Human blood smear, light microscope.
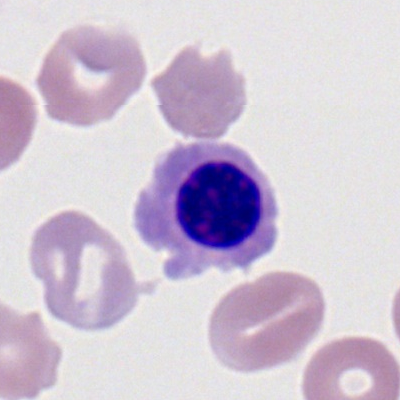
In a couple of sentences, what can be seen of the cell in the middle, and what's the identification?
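Start with the outline: it is irregular and ragged, especially along the left and lower edges. Now find the nucleus; it sits off-centre, toward the right. Around it is a rim of cytoplasm, wider on the left of the nucleus than on the right, and you won't see distinct granules in it. This cell is an erythroblast.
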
